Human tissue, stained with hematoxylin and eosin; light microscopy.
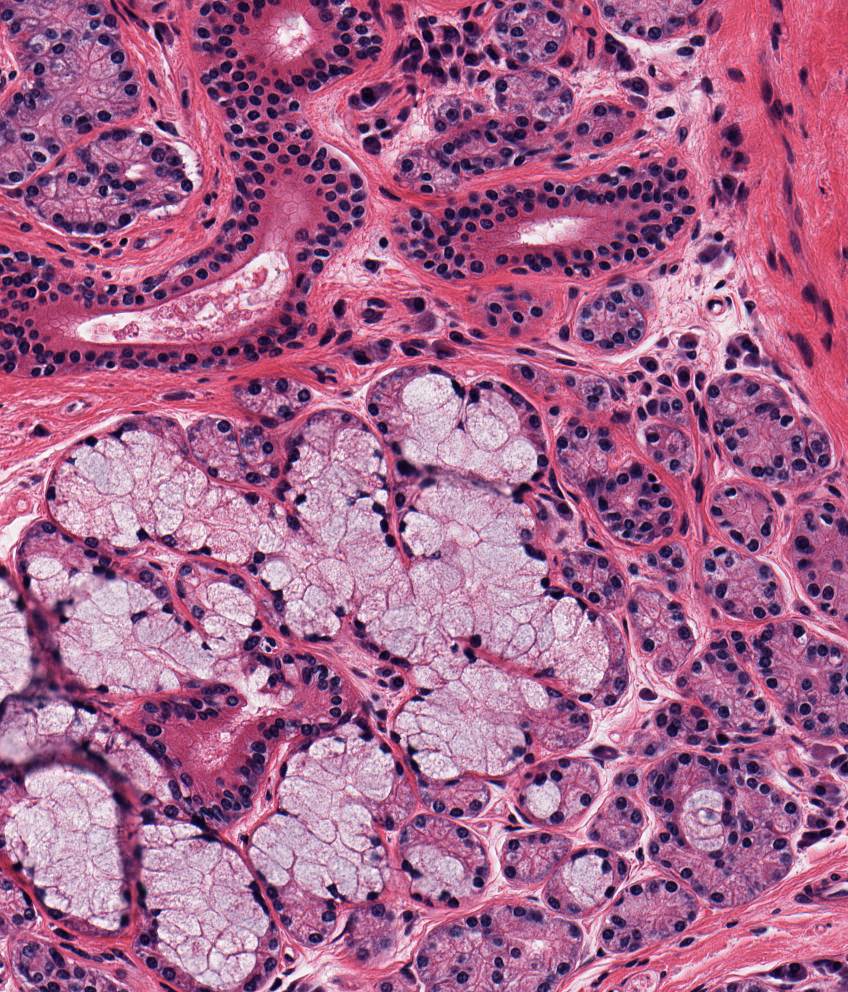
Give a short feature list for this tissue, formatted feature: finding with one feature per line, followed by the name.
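Layout: mucous acini, a large pale cluster lower left; serous acini across most of the right
Mucous cells: pale, foamy cytoplasm; dark, flattened nuclei pressed to the acinus base
Serous cells: purple, granular cytoplasm; round nuclei near the base
Fibres: dense pink band with elongated nuclei, roughly vertical along the upper right edge
Name: minor salivary gland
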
